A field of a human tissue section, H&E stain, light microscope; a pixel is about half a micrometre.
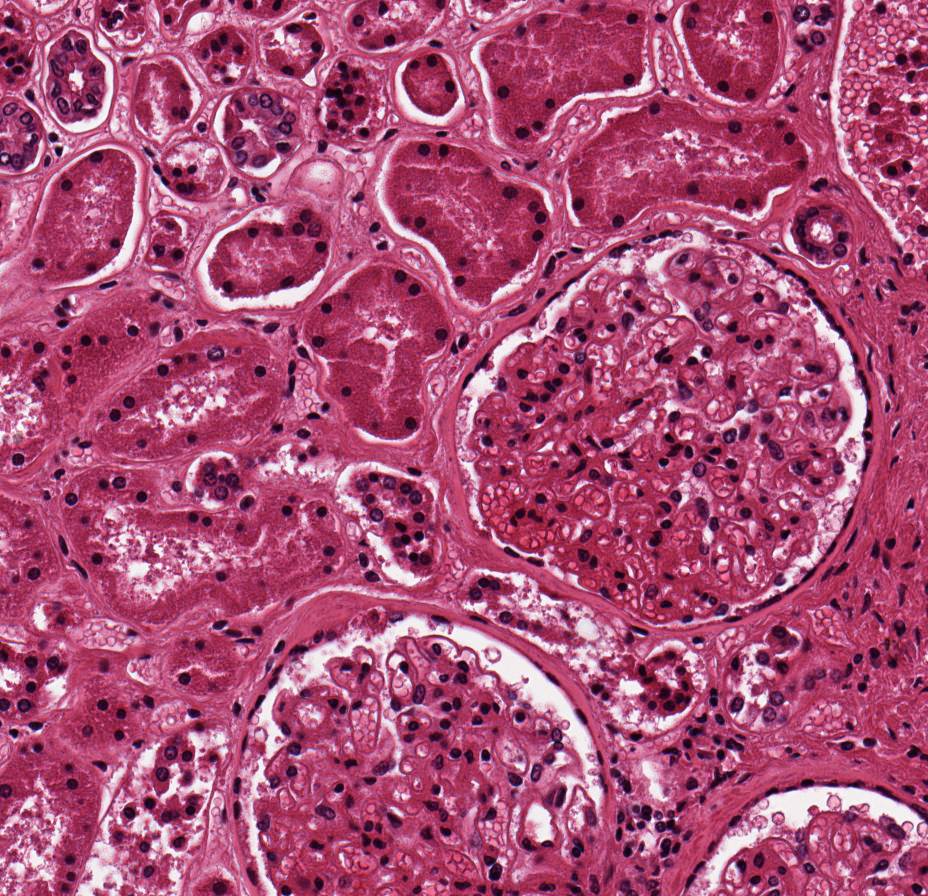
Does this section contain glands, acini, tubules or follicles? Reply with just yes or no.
Yes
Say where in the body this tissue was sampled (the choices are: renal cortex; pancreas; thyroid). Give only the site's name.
renal cortex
